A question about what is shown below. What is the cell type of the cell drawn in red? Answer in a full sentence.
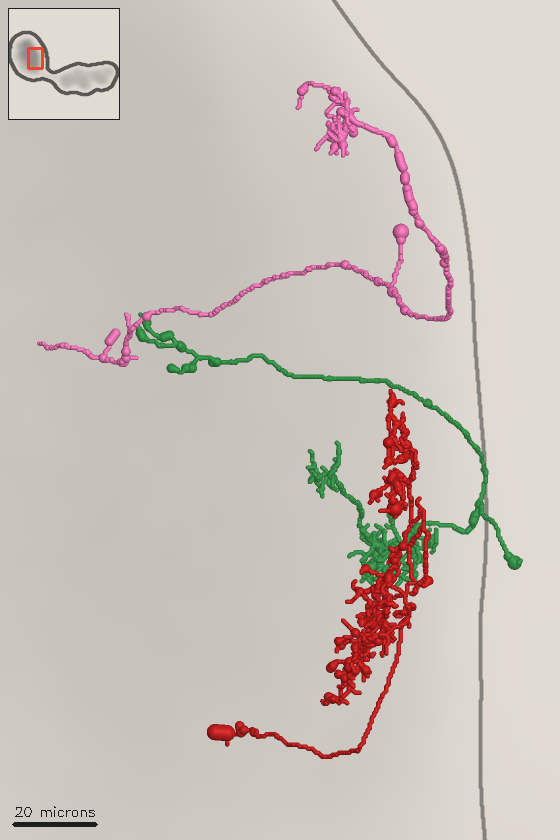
The cell type is LPi2e.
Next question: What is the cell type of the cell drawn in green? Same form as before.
The cell type is LLPC1.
